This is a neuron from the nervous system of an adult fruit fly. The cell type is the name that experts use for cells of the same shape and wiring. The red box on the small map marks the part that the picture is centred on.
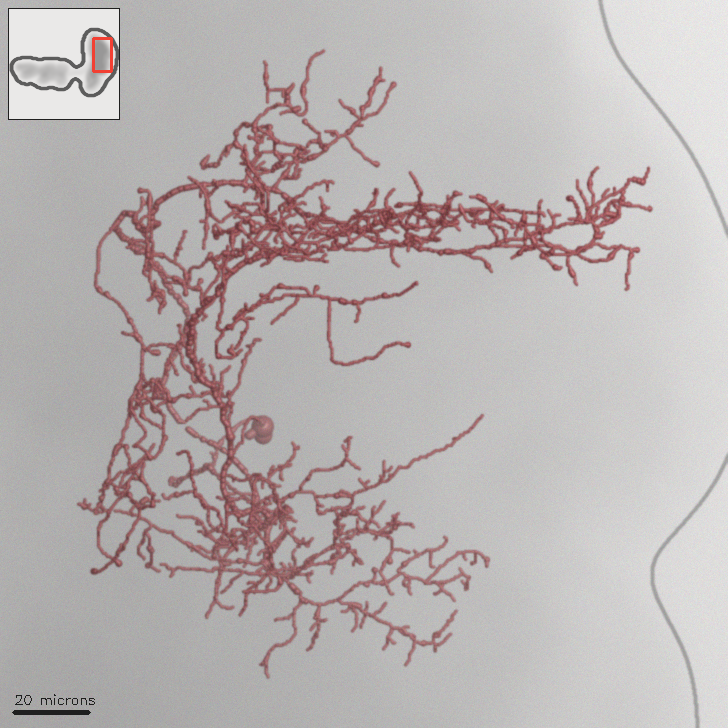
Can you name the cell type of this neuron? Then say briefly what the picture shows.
It is of cell type SMP594. It is a central-brain intrinsic neuron. It is in the brain and does not reach the nerve cord. By the scale bar it is about 170 microns tall in this view. The picture shows more than a hundred branch ends.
